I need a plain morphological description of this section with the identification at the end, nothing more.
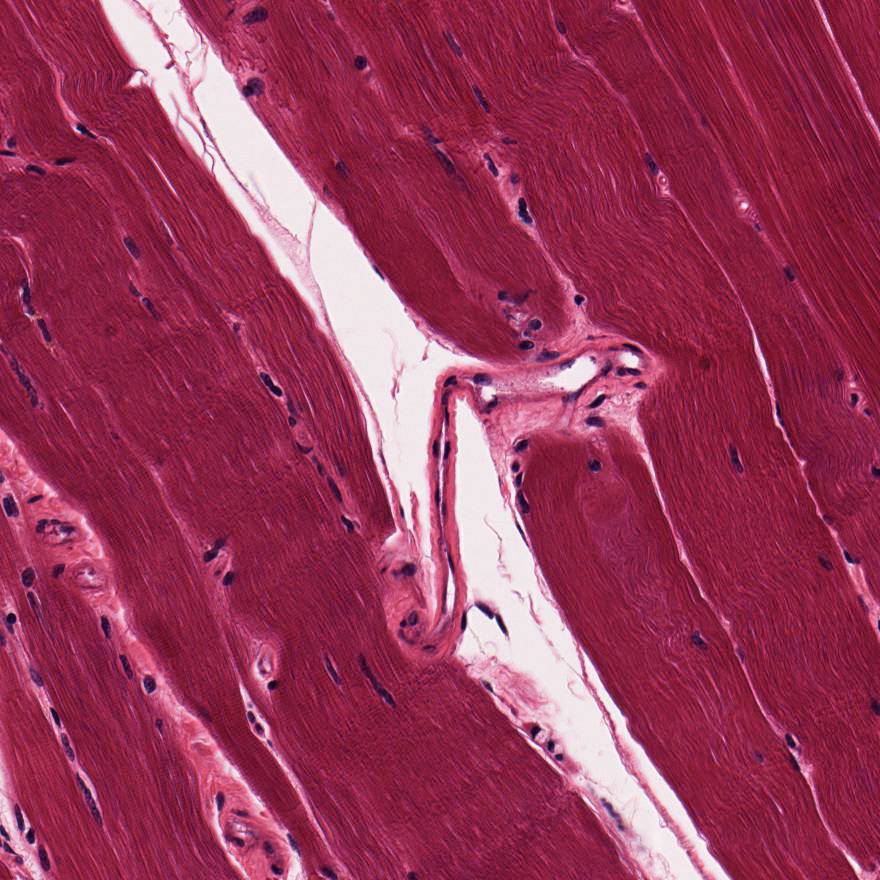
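First, long parallel fibres fill the field, running diagonally from upper left to lower right. Second, their cytoplasm is deep red and eosinophilic, with a fine lengthwise fibrillar texture. Third, small dark elongated nuclei lie along the fibre edges, parallel to their length. Fourth, thin strips of paler pink connective tissue with scattered nuclei run between the fibres at the lower left. This is skeletal muscle.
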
